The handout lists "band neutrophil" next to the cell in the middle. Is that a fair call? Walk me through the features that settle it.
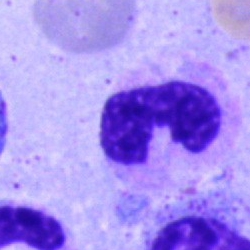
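Chromatin first: dark purple and coarsely clumped, which goes with band neutrophil.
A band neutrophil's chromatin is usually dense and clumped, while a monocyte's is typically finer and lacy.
Nucleus: curved like a horseshoe, its notch opening downward. Nucleoli: none seen. Outline: roughly round and faintly marked. On that chromatin, band neutrophil fits and monocyte does not.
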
